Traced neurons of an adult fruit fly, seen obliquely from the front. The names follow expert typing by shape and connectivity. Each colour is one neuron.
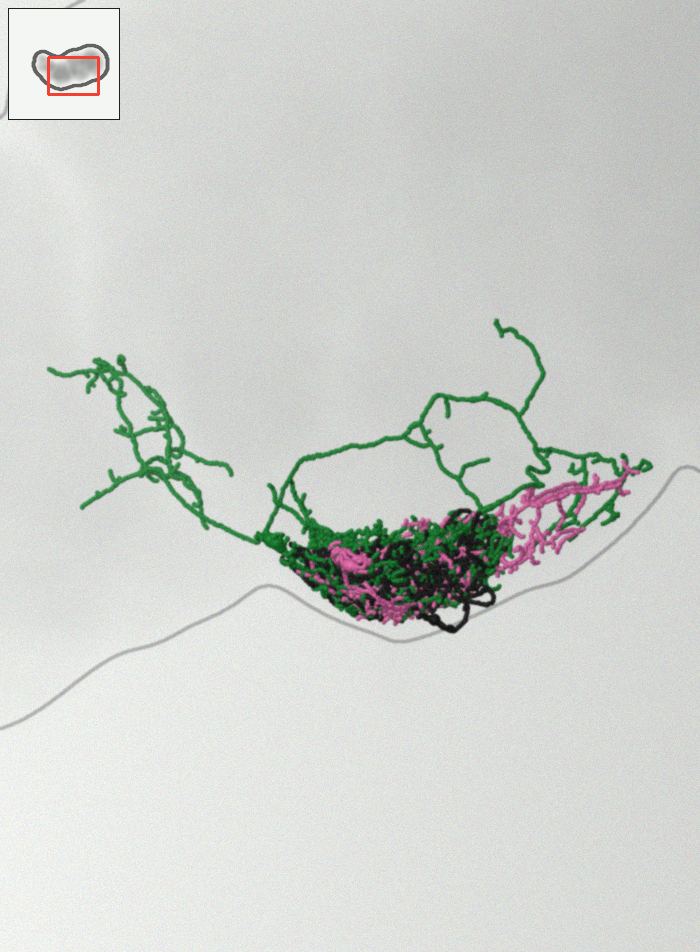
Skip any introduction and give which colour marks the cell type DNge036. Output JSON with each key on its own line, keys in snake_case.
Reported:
{
 "colour": "green"
}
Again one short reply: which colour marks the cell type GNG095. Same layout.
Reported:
{
 "colour": "black"
}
